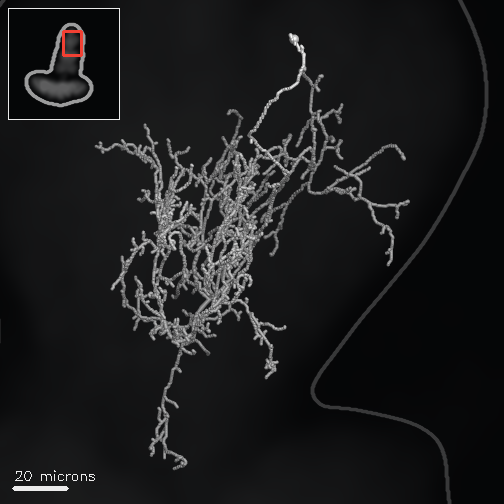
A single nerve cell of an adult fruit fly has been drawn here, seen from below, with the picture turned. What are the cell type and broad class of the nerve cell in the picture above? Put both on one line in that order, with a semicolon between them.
INXXX242; nerve-cord intrinsic neuron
